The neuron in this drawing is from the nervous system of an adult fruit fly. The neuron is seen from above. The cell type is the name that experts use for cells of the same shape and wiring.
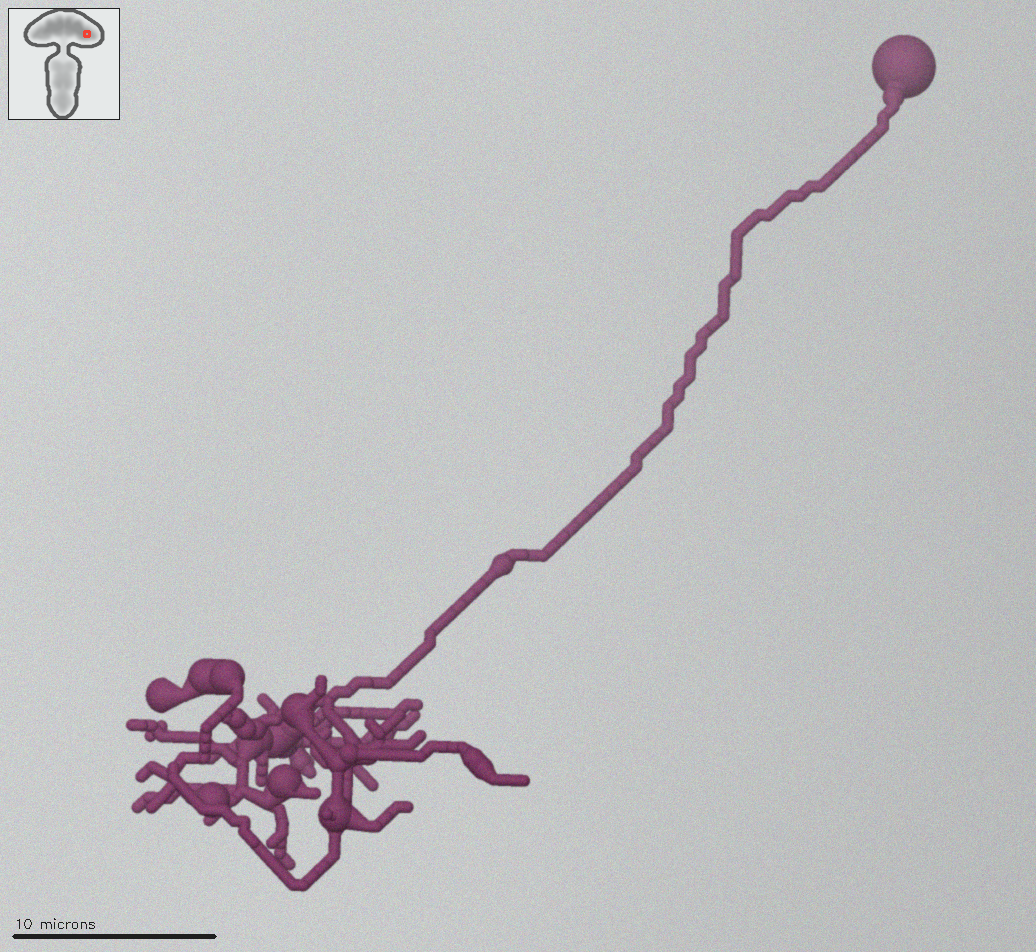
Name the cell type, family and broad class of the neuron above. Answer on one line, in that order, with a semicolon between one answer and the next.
Cm2; Cm; optic-lobe intrinsic neuron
